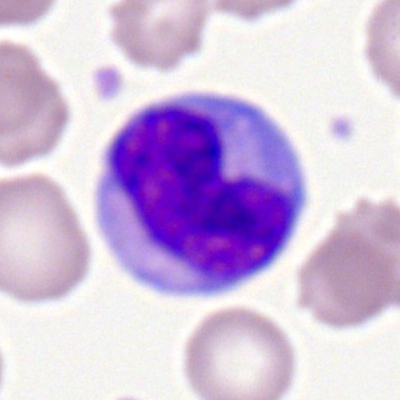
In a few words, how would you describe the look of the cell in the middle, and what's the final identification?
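A notch indents the upper right side of the nucleus. The nucleus fills most of the cell, leaving a moderate amount of pale blue-grey cytoplasm. Along the lower left edge of the cell, this cytoplasm forms a crescent. The cell is a monocyte.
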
